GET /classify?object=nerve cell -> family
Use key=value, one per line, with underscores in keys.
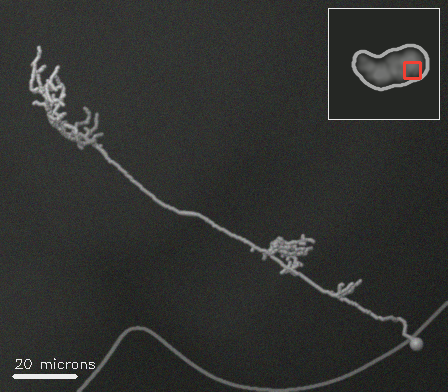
family=TmY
